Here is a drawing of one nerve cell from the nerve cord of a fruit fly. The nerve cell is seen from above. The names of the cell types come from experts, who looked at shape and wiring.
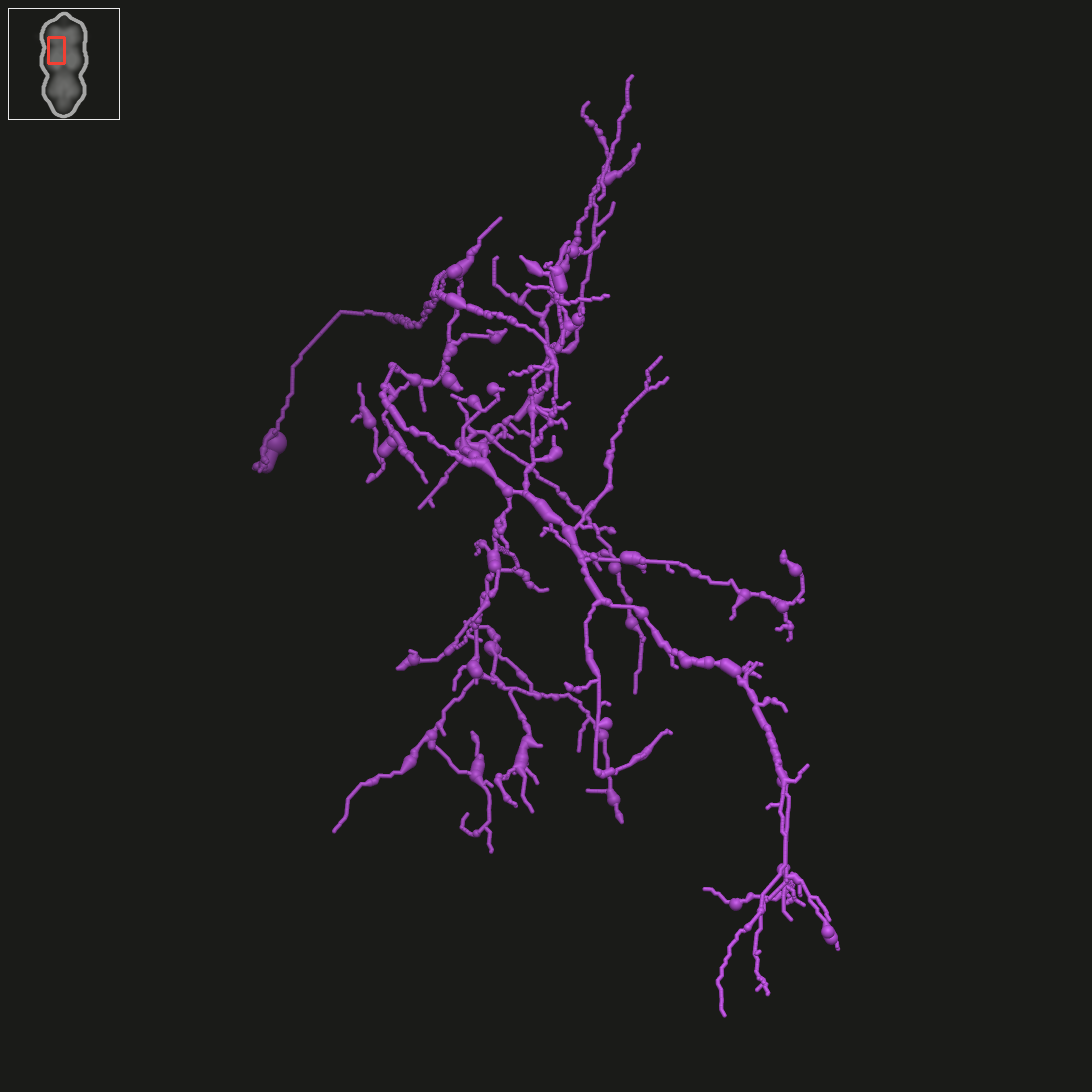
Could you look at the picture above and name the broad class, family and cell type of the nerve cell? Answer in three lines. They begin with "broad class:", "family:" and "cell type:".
broad class: nerve-cord intrinsic neuron
family: hemilineage 03B
cell type: IN03B080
